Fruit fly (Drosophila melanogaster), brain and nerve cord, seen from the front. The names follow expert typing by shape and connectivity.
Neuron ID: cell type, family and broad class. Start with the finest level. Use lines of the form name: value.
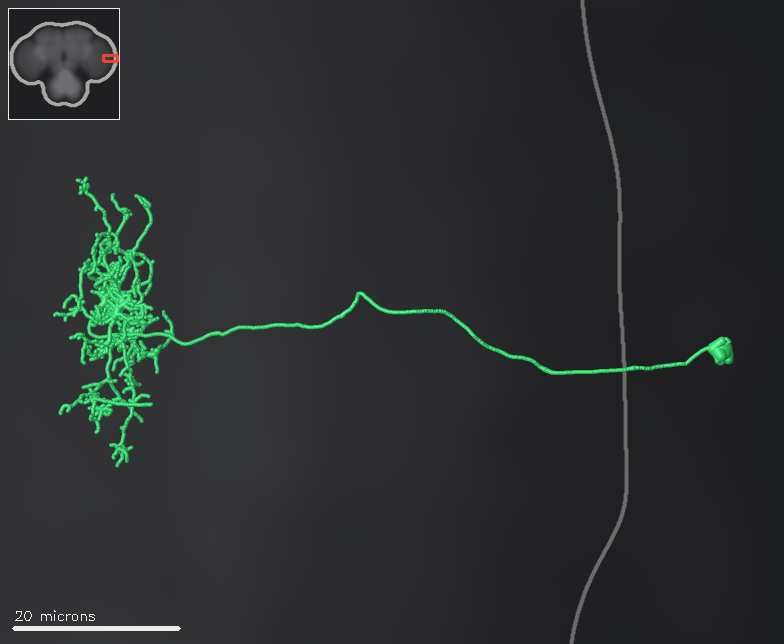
cell type: Dm8a
family: Dm
broad class: optic-lobe intrinsic neuron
